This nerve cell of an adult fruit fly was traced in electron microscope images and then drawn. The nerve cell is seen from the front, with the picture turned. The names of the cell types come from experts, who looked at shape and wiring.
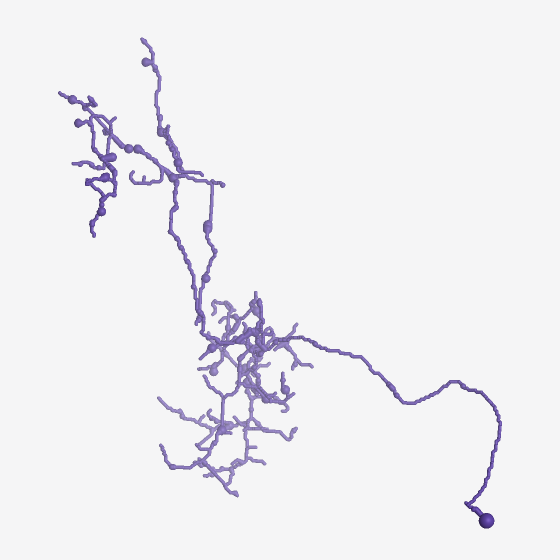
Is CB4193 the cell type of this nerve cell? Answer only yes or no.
yes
